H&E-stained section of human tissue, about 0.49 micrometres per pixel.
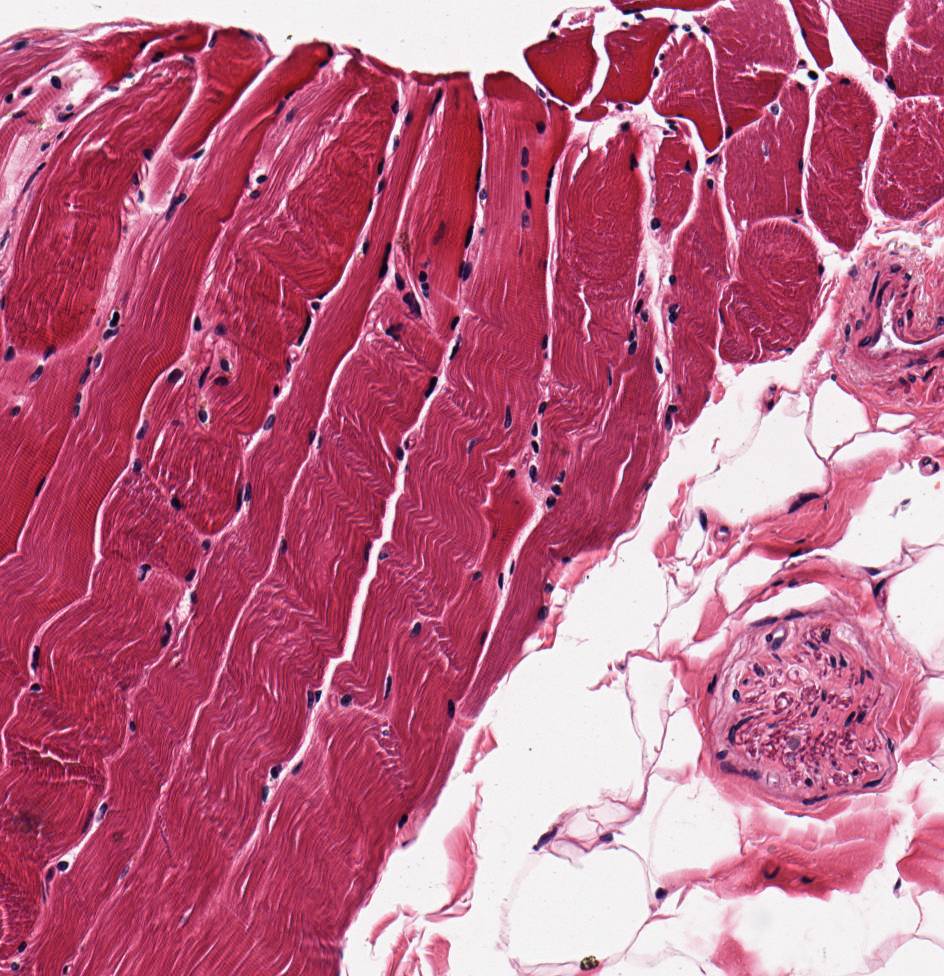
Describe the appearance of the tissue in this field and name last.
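At the upper right, muscle fibres are cut across: polygonal profiles parted by thin pale spaces. Their nuclei look dark and elongated, sitting at the fibre edges. Fine transverse striations, I notice, cross the lengthwise fibres. In the fat at lower right sits a rounded bundle in a thin concentric pink sheath. The tissue is skeletal muscle.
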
